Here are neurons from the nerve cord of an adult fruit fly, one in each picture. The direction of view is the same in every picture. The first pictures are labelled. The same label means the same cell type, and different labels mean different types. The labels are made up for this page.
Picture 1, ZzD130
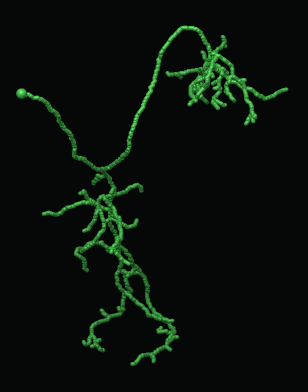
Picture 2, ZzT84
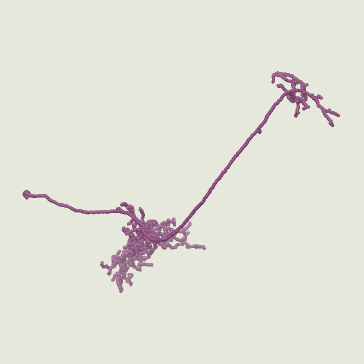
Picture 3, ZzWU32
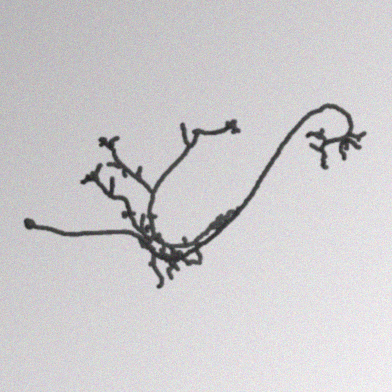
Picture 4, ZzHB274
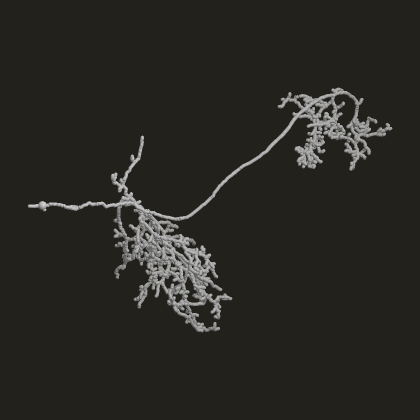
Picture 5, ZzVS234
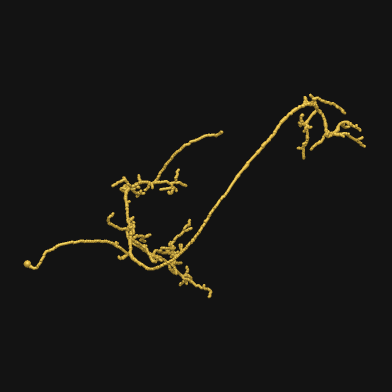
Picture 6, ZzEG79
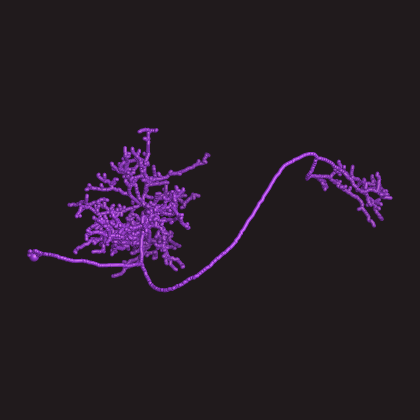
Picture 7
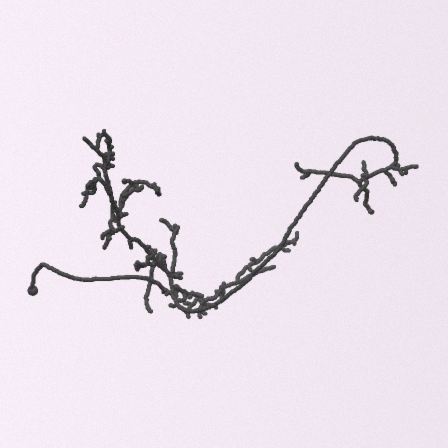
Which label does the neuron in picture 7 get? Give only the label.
ZzWU32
